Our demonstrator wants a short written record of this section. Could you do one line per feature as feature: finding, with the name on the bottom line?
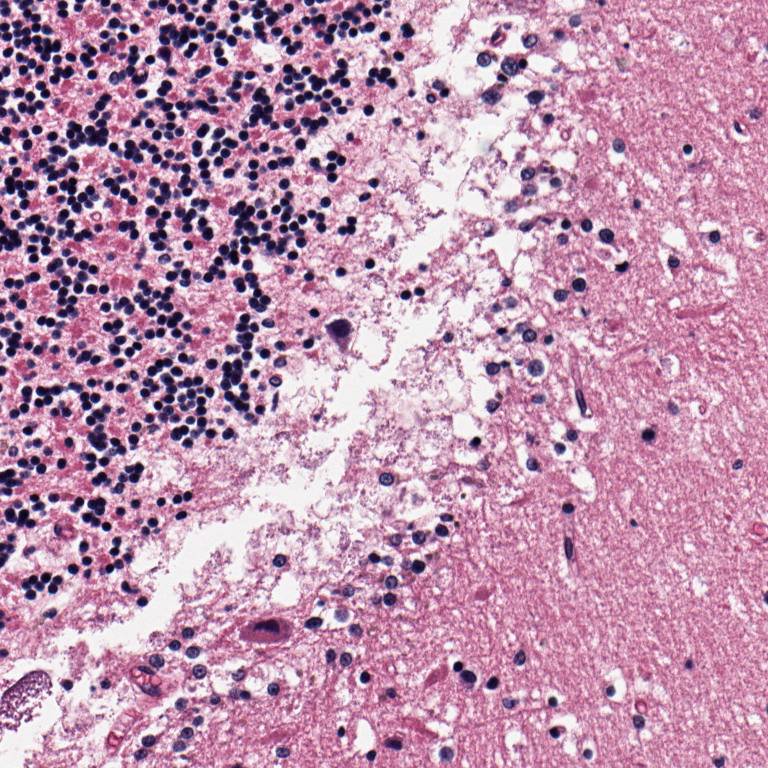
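Layout: dense layer of small dark nuclei upper left; pale pink fibrillary right half, few nuclei
Cells: tightly packed, small round dark-blue nuclei, little cytoplasm visible
Gaps: small pink cell-free patches among the packed nuclei
Right zone: finely fibrillary, sparse scattered small nuclei
Name: cerebellum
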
